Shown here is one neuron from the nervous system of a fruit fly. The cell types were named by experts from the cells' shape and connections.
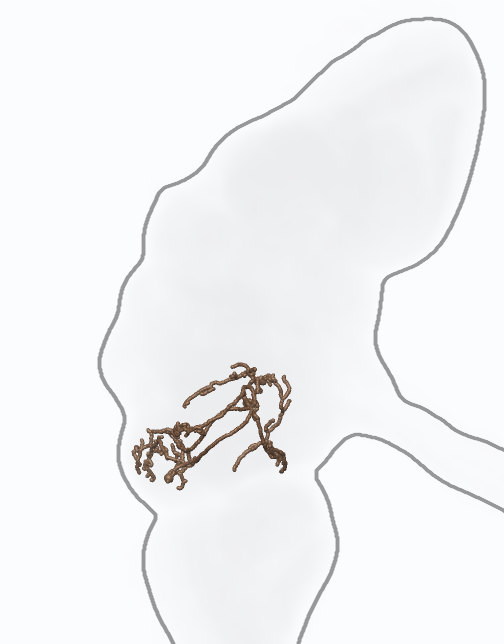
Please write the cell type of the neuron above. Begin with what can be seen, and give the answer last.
It is in the brain and does not reach the nerve cord. In this view it is wider than it is tall. It is a central-brain intrinsic neuron. It is of cell type SLP076.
